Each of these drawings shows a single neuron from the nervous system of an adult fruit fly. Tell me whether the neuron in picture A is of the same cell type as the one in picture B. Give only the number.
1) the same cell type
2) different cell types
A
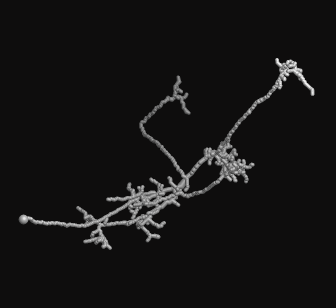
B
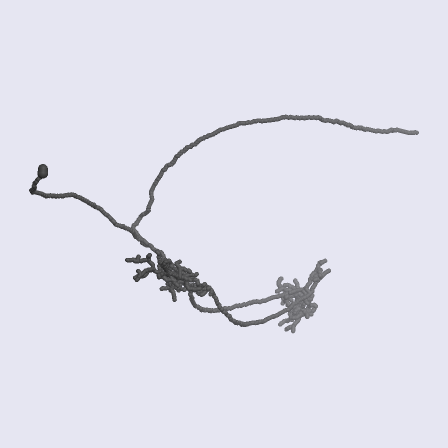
1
